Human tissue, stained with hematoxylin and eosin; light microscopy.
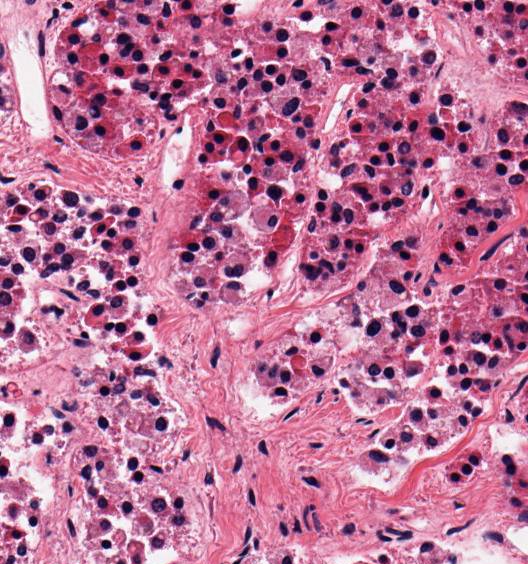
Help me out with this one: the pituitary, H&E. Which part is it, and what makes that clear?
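Part shown: pars distalis. Its cells are arranged in rounded nests and cords, divided by bands of pink fibrous stroma.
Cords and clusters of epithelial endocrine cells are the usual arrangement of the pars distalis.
Each cell holds one round, dark nucleus, and the nuclei are fairly uniform. The nests form no glandular lumens.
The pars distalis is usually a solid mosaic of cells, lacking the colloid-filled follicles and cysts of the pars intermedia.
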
